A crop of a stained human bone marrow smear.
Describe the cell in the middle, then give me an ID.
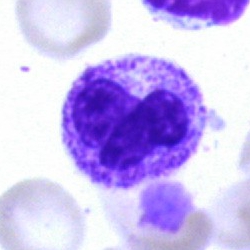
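Nice round outline on this one, and the chromatin's dense and dark purple. I can't see any nucleoli in the nucleus. The picture's a touch blurred, mind. That's a band neutrophil.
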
